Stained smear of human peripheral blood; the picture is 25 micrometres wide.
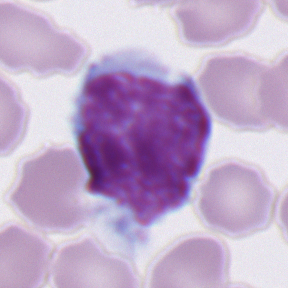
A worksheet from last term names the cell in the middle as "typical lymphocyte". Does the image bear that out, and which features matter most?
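Most of the cell is nucleus, leaving only a narrow rim of pale blue cytoplasm. A pale, frayed tag of cytoplasm trails from the lower edge. No nucleolus is visible, and the cytoplasm shows no distinct granules.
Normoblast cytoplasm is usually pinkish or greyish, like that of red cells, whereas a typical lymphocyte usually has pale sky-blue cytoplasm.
The pale blue cytoplasm here therefore speaks for typical lymphocyte and against normoblast.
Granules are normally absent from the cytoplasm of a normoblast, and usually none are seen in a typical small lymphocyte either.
The lack of granules is thus shared by both names and does not separate them. The name typical lymphocyte fits this cell.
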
